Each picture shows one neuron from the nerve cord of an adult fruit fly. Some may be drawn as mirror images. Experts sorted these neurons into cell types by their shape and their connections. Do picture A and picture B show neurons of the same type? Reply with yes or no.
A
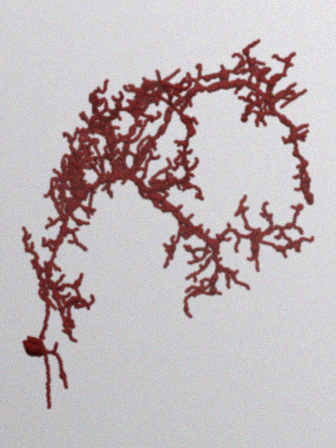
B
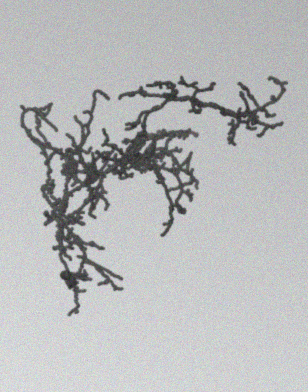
no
